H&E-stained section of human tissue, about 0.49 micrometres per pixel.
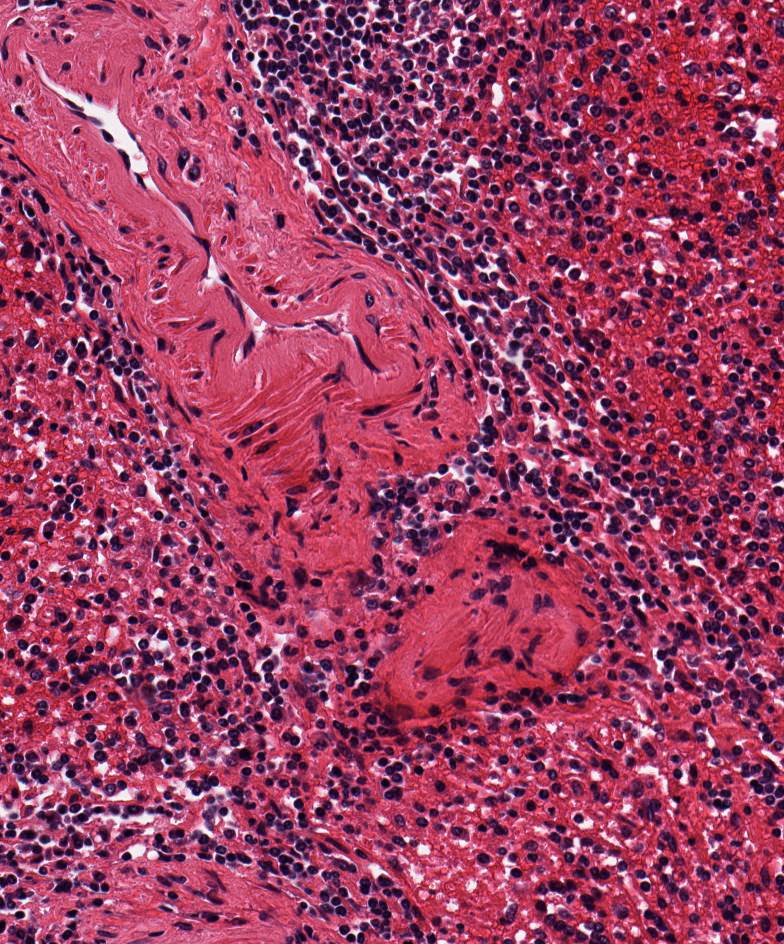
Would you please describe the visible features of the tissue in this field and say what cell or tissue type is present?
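Running diagonally from the upper left corner toward the centre is a pink band of wavy eosinophilic fibres, with elongated spindle nuclei along its length. Below and right of centre sits a separate oval pink fibrous nodule with spindle nuclei. Small lymphocytes with dark round nuclei and scant cytoplasm crowd the band's right side, upper middle. Spleen.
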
